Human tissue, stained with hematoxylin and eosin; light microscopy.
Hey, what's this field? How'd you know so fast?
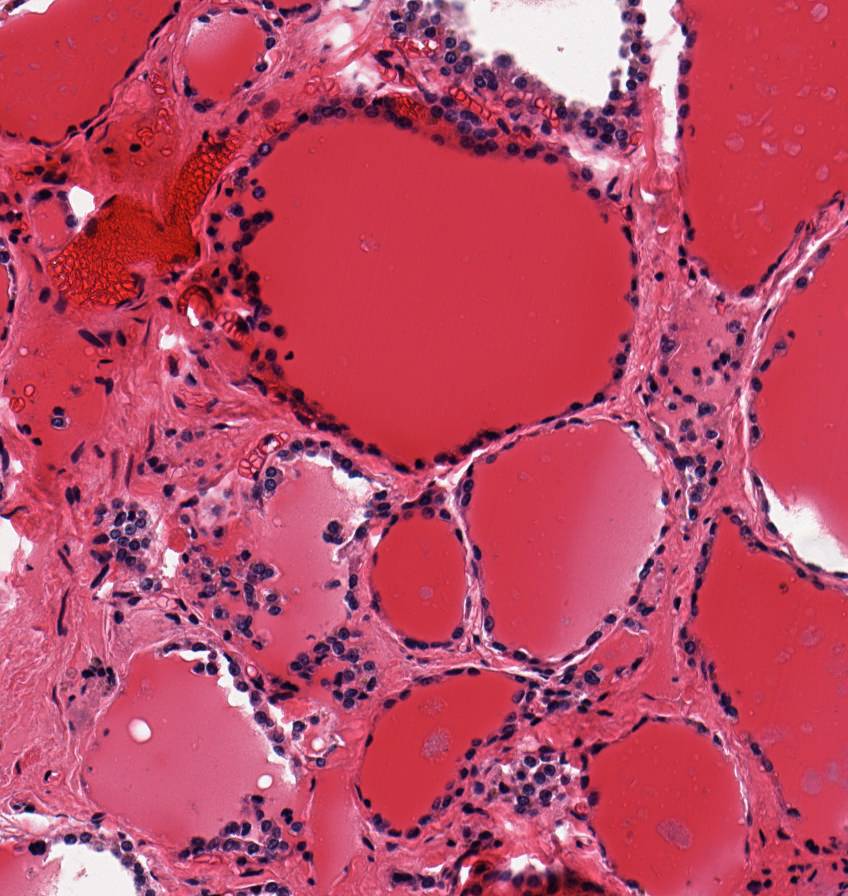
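Thyroid follicle is what this field mainly shows. Scan the field first: rounded, closed follicles of varying size are packed side by side with thin partitions, the largest in the upper centre.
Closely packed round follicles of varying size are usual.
Next, a wall: each follicle is lined by one layer of flattened to low cuboidal cells with small dark nuclei. Last, the lumens are filled with homogeneous, deeply eosinophilic material.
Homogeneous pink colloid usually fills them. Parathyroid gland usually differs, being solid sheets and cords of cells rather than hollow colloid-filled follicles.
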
